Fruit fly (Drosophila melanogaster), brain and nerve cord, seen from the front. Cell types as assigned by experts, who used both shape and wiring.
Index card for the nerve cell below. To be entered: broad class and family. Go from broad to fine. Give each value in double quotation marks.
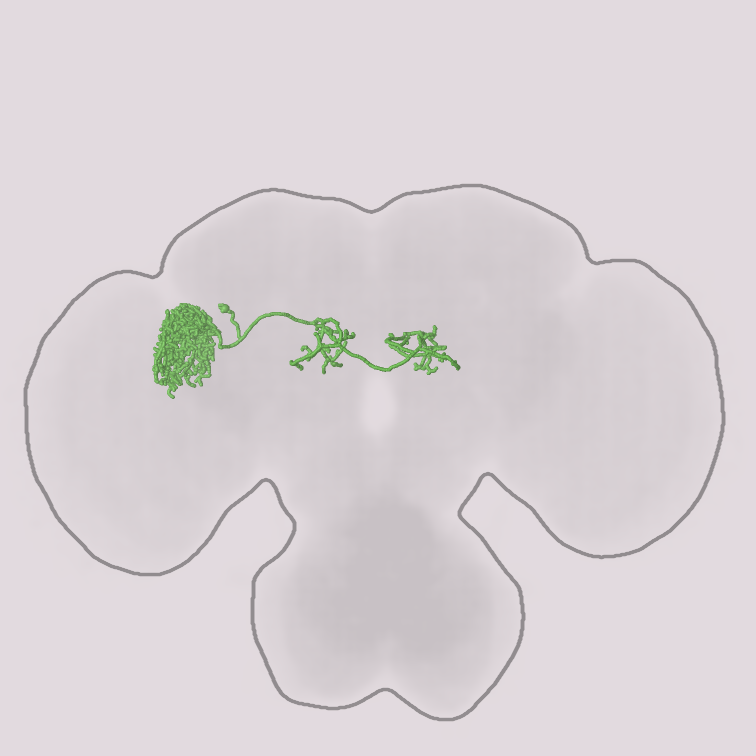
"visual projection neuron", "LoVP"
